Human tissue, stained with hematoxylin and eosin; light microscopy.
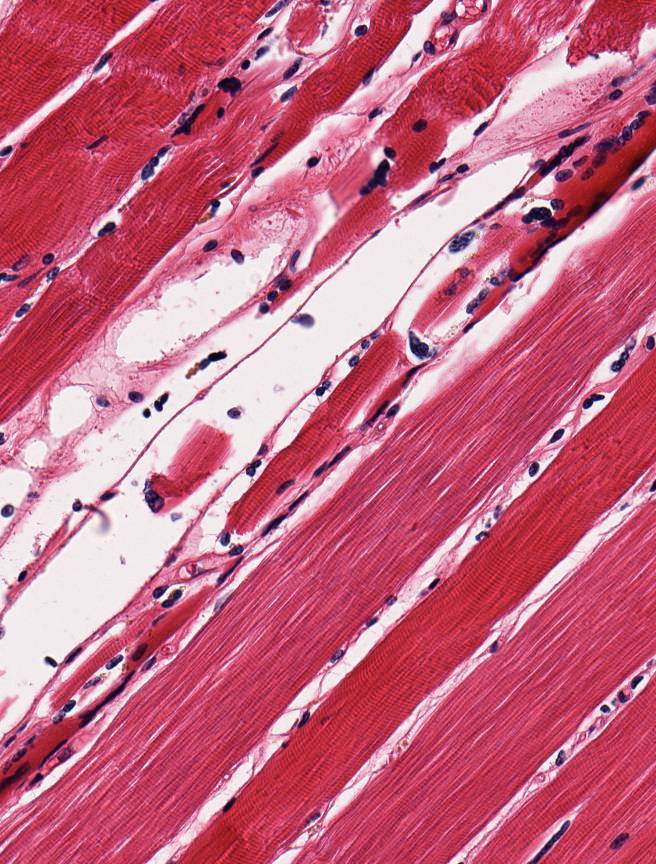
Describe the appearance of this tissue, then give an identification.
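Fibres show fine transverse cross-striations and stay unbranched, keeping a fairly even width. Nuclei are flattened, sitting at the fibre edges. A wide band of loose, pale connective tissue with open spaces cuts diagonally through the upper left and centre. This is skeletal muscle.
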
